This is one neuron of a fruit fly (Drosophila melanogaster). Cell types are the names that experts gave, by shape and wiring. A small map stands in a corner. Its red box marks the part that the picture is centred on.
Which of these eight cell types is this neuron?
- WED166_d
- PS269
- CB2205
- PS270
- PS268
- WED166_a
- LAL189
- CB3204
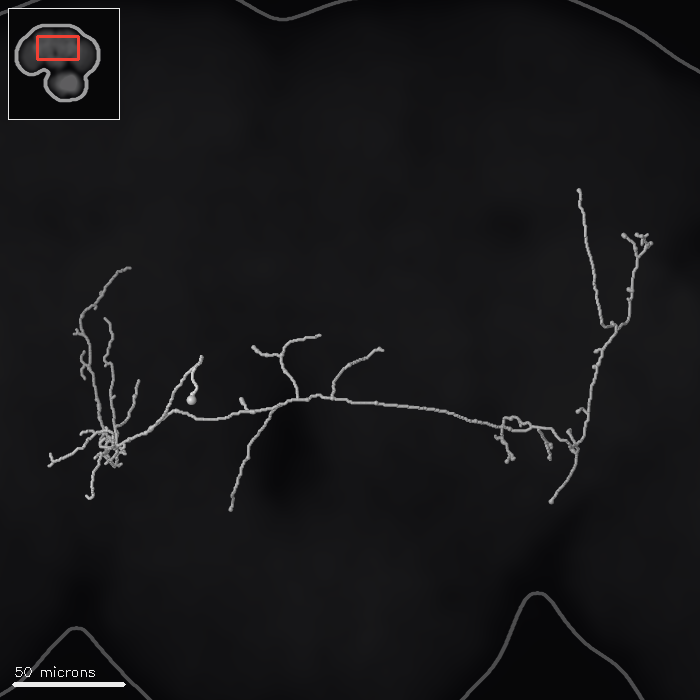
LAL189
